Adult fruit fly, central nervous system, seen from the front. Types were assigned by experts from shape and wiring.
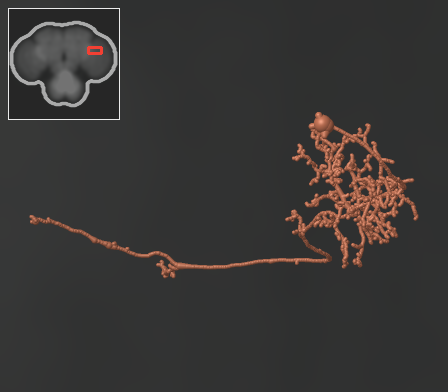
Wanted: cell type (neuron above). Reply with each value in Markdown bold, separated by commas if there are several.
**TmY3**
